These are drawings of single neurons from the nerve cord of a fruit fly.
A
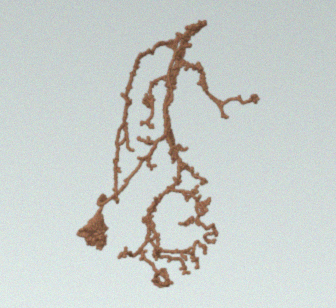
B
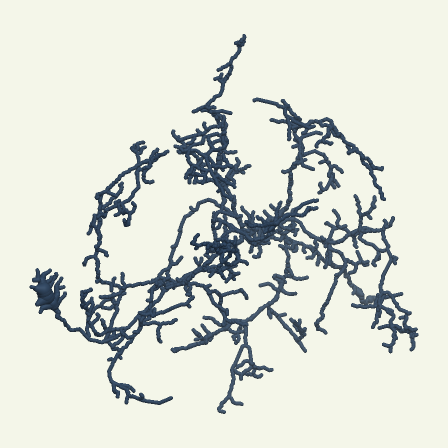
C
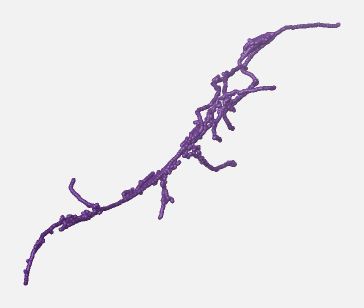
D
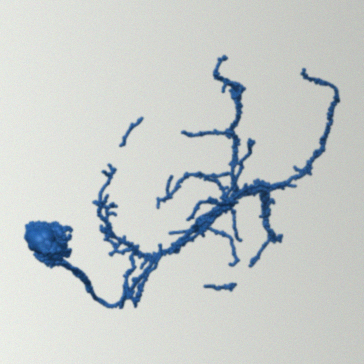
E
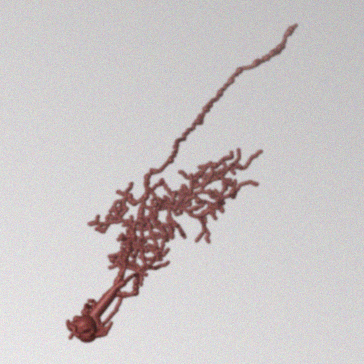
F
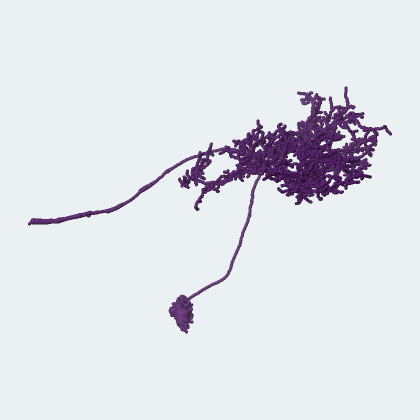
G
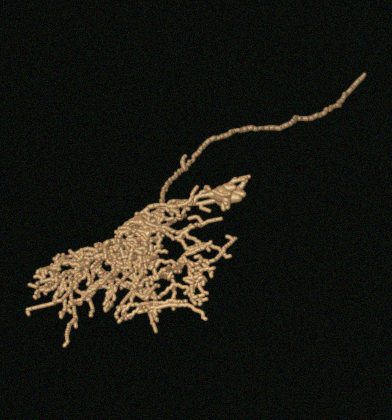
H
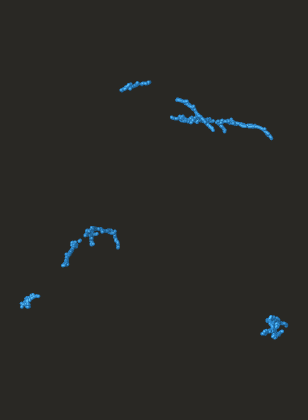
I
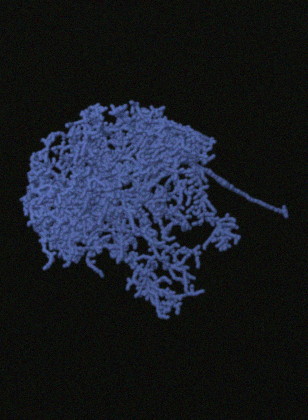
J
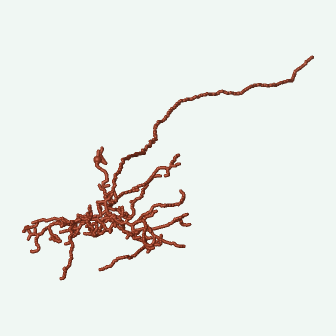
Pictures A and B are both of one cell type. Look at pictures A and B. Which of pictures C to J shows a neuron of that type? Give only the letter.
D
